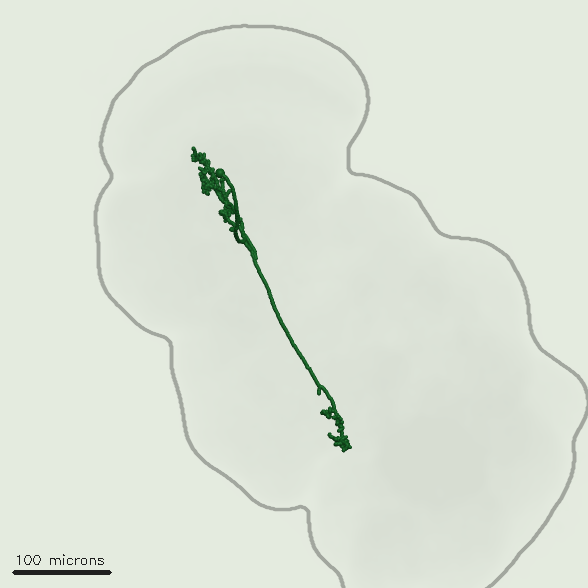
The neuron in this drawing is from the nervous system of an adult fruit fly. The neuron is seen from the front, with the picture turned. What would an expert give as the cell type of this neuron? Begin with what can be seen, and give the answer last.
By the scale bar it is about 300 microns tall in this view. In this view it is taller than it is wide. Its broad class is central-brain intrinsic neuron. Its cell type is CB0744.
